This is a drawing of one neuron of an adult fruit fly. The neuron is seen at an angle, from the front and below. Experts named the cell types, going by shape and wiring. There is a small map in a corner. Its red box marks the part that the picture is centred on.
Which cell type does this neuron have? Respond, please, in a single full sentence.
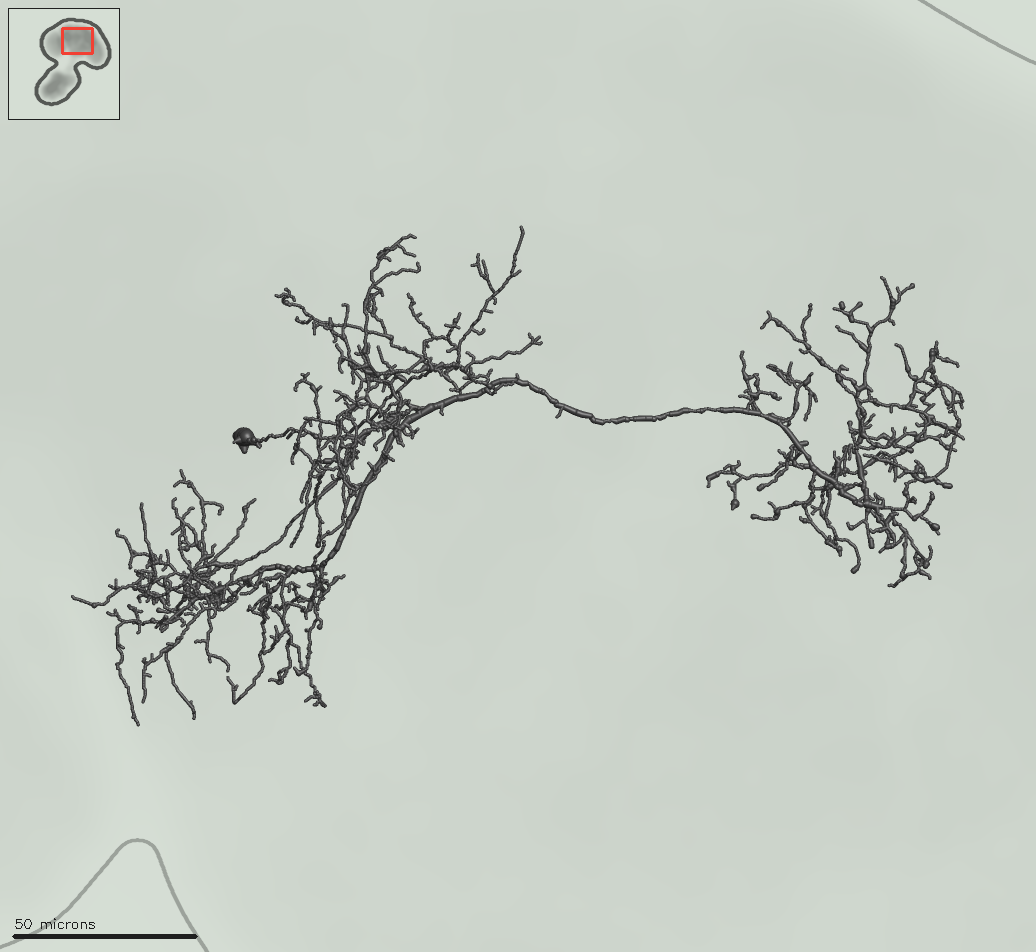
The type assigned to this neuron is LAL165.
